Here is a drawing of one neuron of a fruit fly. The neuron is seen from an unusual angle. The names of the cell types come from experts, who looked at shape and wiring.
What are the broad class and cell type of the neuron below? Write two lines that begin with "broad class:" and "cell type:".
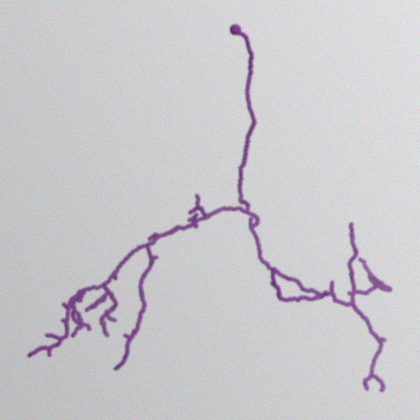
broad class: central-brain intrinsic neuron
cell type: CB1330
